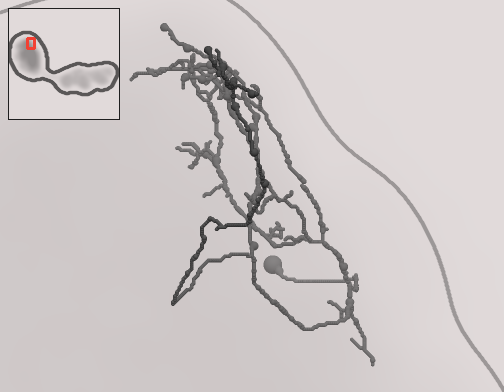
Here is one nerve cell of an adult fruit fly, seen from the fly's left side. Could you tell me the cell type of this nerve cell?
CB3055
